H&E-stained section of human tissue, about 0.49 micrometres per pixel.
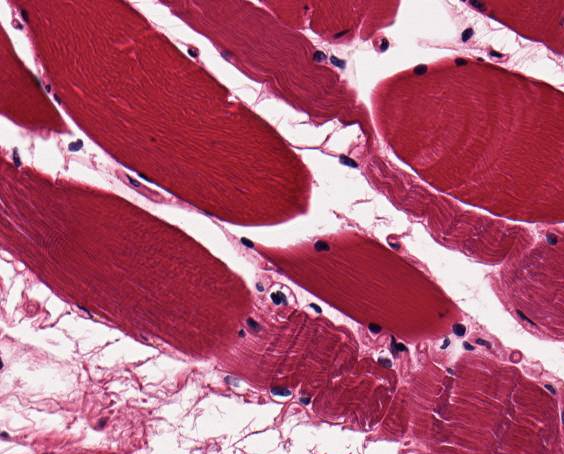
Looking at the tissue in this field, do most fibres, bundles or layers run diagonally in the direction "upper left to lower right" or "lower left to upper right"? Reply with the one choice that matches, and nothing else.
Upper left to lower right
